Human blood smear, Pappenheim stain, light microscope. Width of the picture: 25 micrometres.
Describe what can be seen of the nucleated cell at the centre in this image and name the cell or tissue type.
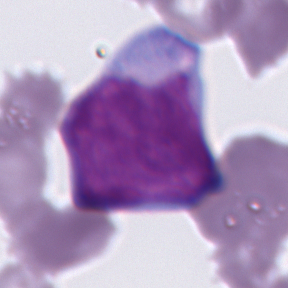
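Starting with the outline, the cell is angular, its fairly straight edges meeting at corners. The nucleus fills about 70% of the cell's area. The cytoplasm, pale lilac-blue, forms a cap mainly at the top. Chromatin is finely textured, with no coarse dark clumps. The cell is a myeloblast.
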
